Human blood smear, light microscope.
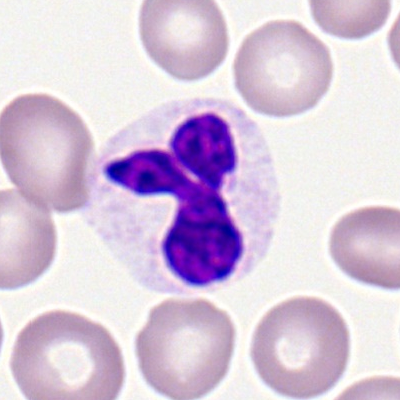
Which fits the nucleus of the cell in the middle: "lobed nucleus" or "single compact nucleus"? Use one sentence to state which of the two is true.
Within the cell, the nucleus is split into distinct lobes.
